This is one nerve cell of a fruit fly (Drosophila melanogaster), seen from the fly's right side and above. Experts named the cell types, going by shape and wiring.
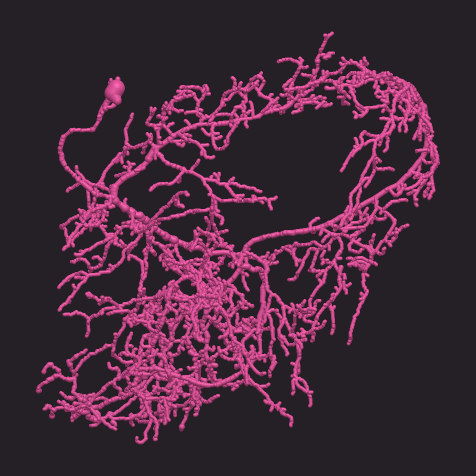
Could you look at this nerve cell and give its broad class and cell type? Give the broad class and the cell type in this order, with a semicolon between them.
central-brain intrinsic neuron; SMP543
